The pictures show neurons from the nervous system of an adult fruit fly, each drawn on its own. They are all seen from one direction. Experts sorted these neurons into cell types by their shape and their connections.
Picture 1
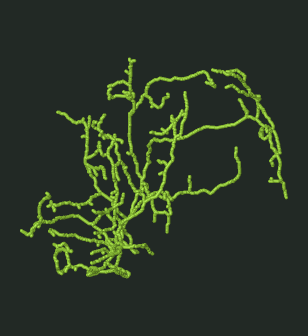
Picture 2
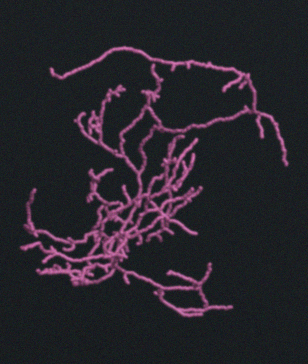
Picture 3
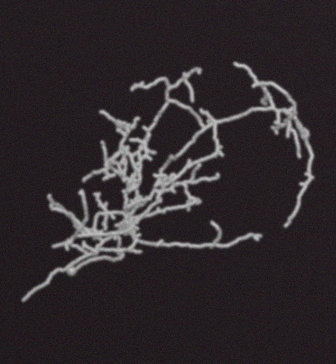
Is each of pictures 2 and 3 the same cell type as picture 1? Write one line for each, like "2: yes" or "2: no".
2: yes
3: yes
